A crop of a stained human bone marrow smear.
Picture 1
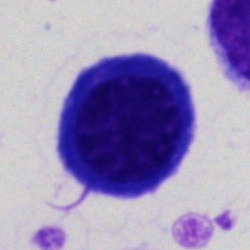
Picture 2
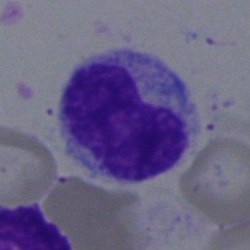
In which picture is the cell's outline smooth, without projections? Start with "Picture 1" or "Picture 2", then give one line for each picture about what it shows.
Picture 2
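In picture 1: A single thin curved tail projects from the lower left edge of the cell.
In picture 2: The cell has a round, smooth outline.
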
